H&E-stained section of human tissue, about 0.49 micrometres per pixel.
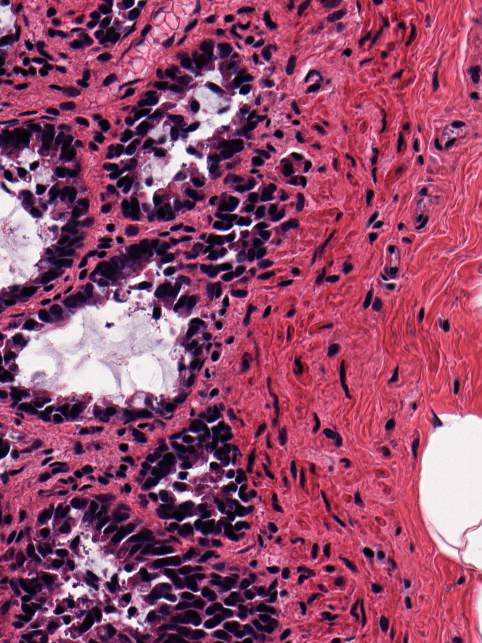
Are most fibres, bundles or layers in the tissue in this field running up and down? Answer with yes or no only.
Yes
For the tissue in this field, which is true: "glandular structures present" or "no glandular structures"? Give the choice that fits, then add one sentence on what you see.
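Glandular structures present. Crowded epithelial gland structures fill the left part of the field, and dense fibrous stroma fills the right part.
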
